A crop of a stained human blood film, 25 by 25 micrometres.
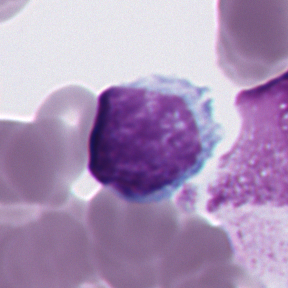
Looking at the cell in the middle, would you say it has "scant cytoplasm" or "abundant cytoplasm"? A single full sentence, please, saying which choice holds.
The cytoplasm of this cell is scant, a narrow rim.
